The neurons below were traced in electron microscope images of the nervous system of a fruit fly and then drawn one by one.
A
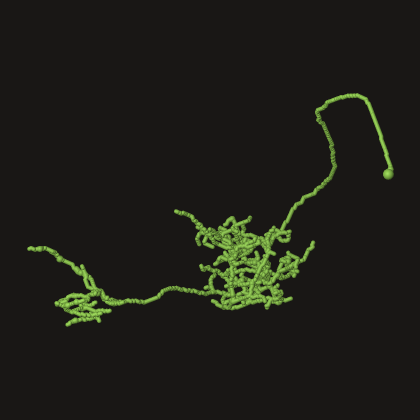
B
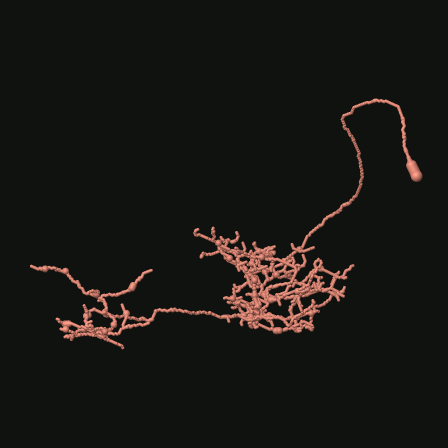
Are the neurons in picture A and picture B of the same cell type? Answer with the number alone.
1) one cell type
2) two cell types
2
